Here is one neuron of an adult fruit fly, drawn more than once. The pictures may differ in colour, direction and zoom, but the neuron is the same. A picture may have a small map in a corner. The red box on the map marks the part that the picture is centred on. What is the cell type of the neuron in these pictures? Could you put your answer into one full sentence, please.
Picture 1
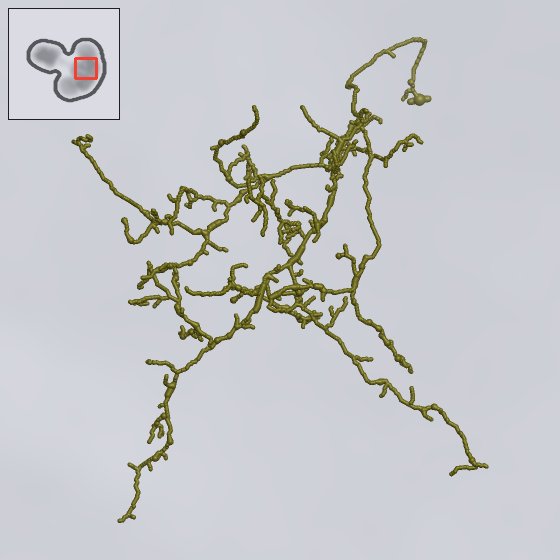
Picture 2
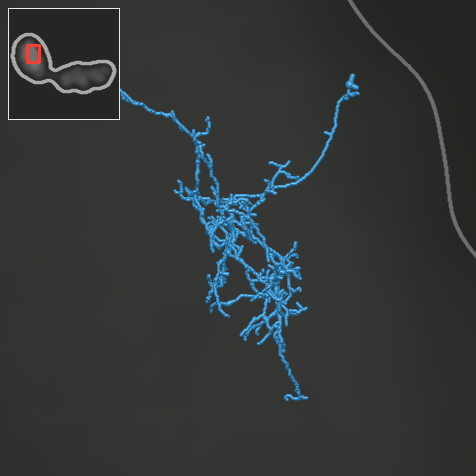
This neuron counts as a member of the cell type CL128_a.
